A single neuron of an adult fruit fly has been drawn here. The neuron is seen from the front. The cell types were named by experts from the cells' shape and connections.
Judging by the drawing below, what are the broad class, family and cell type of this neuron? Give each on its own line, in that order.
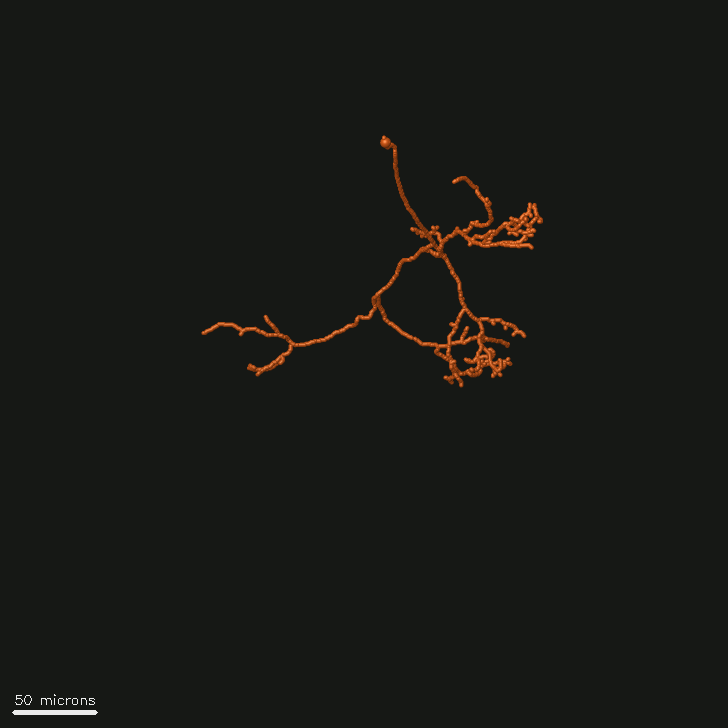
central-brain intrinsic neuron
hemilineage SMPad2
PS003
